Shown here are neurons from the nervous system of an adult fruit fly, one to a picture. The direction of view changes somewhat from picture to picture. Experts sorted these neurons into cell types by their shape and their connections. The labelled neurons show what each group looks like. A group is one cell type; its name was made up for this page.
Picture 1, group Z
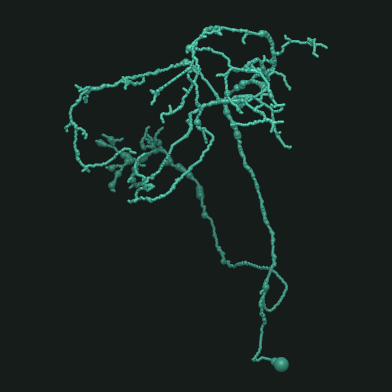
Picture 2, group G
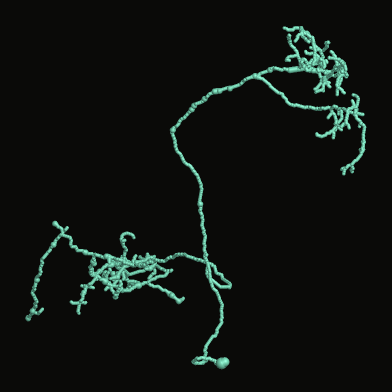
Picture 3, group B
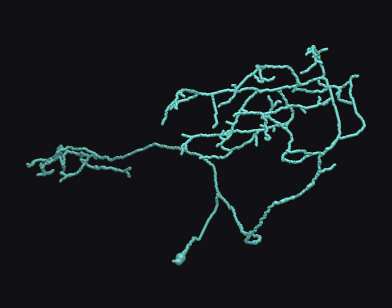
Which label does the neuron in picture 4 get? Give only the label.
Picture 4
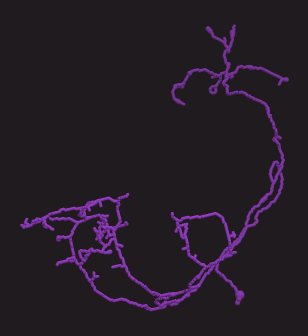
group B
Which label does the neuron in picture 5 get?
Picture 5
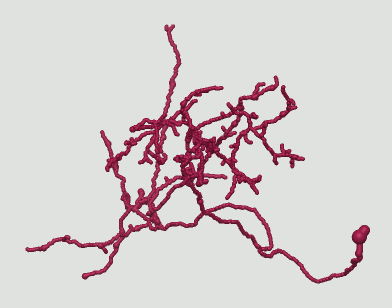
group G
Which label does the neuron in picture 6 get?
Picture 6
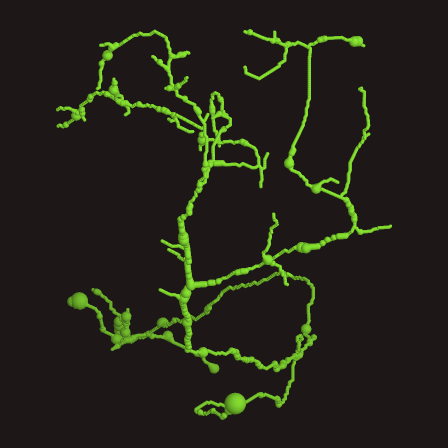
group B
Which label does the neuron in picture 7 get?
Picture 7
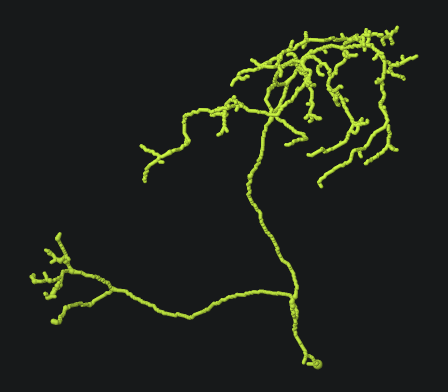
group Z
